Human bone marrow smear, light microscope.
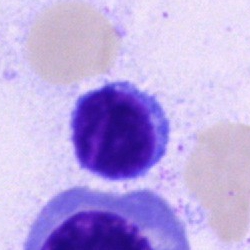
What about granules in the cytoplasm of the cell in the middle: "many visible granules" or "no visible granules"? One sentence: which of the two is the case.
In the cytoplasm of this cell, no granules are visible.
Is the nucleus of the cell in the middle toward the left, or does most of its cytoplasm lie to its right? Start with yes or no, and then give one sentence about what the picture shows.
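Yes. The cytoplasm is a thin blue rim that is widest on the right side.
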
